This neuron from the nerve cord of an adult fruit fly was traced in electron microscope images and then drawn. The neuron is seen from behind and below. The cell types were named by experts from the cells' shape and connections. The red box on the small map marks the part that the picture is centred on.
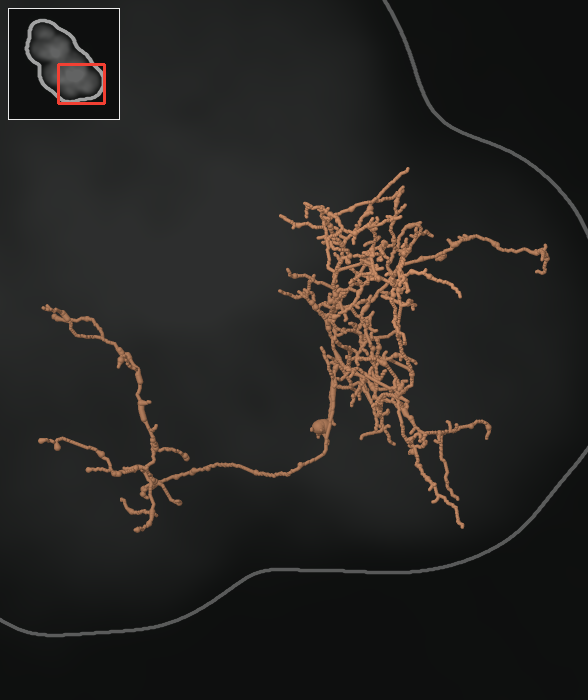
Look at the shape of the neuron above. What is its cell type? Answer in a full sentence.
The cell type is IN01A047.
